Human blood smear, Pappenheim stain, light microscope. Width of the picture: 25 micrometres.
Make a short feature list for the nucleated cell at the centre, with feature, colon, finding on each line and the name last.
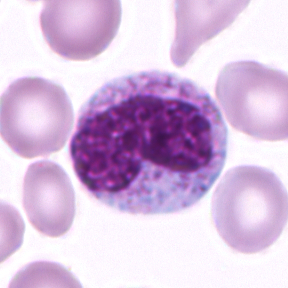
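Nucleus: kidney-shaped, indented on the lower side
Position: toward the upper part; broader band of cytoplasm below
Chromatin: dark purple, coarsely clumped, paler streaks between clumps
Granules: fine, dust-like, pinkish-violet, throughout the cytoplasm
Diameter: about 13 micrometres
Name: band neutrophil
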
